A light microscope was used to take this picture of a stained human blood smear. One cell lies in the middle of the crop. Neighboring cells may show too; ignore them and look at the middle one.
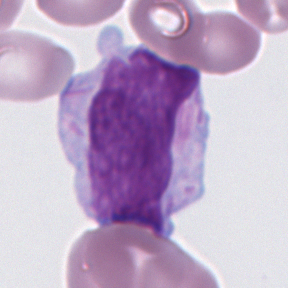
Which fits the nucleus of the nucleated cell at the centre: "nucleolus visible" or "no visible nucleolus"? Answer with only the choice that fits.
No visible nucleolus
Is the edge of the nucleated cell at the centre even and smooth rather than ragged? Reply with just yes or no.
No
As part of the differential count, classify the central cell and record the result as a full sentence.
In this crop, the cell at the very middle is an atypical promyelocyte.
